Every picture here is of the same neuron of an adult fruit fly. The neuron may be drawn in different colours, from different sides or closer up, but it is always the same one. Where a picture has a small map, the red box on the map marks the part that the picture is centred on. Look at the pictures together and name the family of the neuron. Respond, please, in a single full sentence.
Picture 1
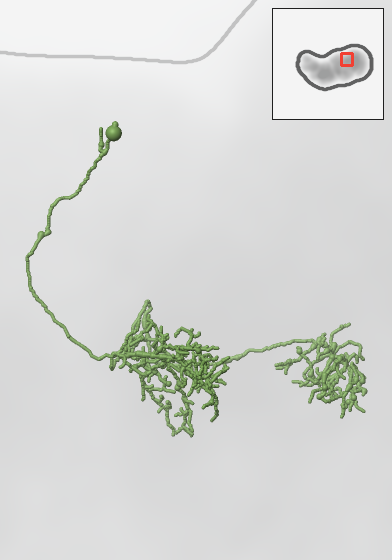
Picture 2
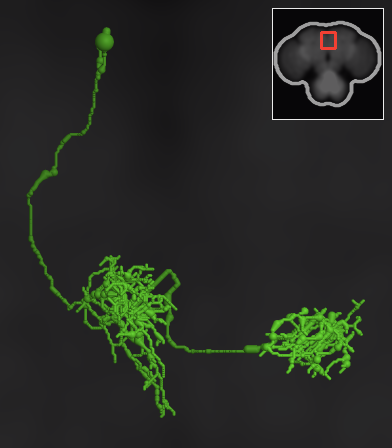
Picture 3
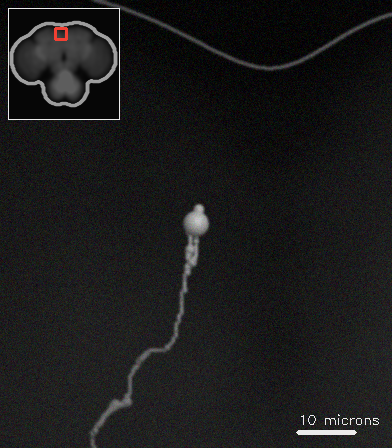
It is to family class CX that the neuron is assigned.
